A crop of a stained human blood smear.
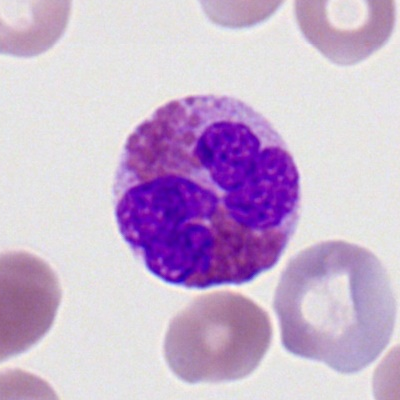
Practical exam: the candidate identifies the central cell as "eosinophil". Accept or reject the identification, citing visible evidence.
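Chromatin dark purple, coarsely clumped; no nucleoli seen. Cytoplasm filled with coarse orange-pink granules, lying mainly around the nucleus without hiding its lobes. Several pale red cells around it, none overlapping.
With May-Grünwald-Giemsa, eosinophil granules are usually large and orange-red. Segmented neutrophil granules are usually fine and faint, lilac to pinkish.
The coarse orange-pink granules match eosinophil and speak against segmented neutrophil. Verdict: eosinophil fits.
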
